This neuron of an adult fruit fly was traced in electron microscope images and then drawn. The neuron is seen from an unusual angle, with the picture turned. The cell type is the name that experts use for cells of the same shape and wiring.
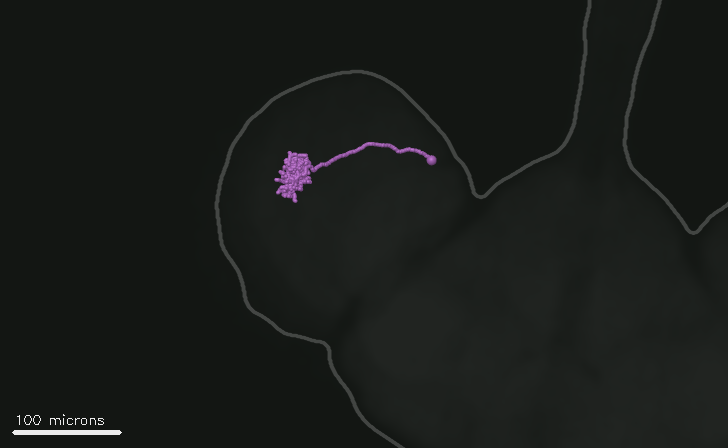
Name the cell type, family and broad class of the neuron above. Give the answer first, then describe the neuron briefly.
Its cell type is Pm1. Its family is Pm. Its broad class is optic-lobe intrinsic neuron. It lies in the brain. From left to right in the picture it spans about 150 microns.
